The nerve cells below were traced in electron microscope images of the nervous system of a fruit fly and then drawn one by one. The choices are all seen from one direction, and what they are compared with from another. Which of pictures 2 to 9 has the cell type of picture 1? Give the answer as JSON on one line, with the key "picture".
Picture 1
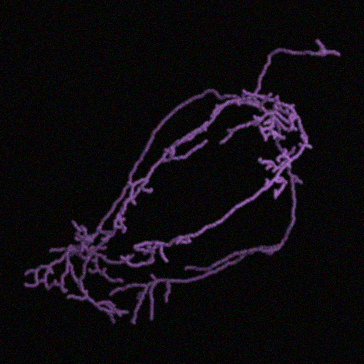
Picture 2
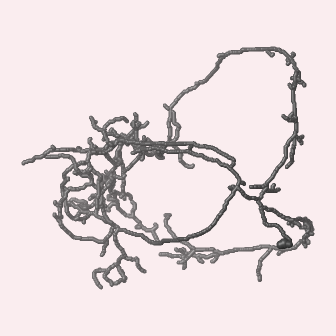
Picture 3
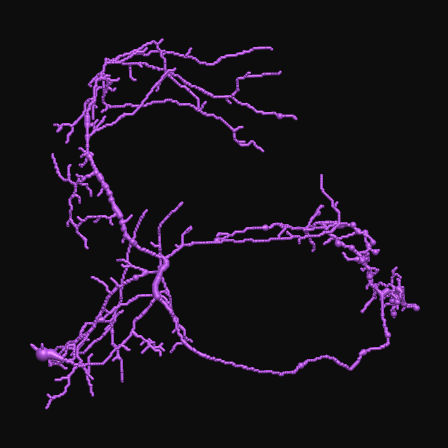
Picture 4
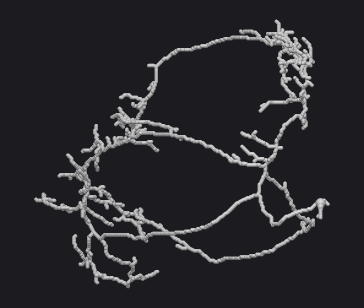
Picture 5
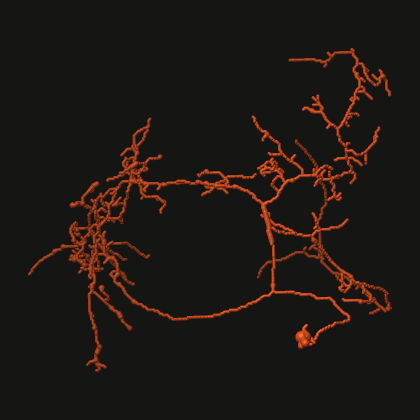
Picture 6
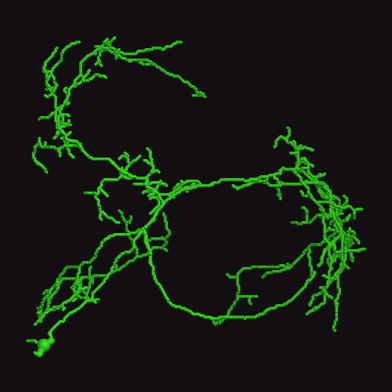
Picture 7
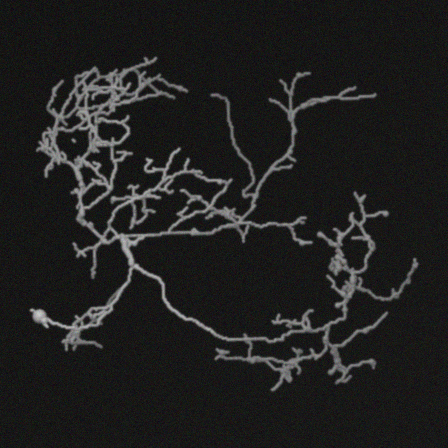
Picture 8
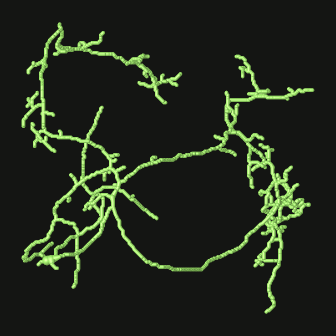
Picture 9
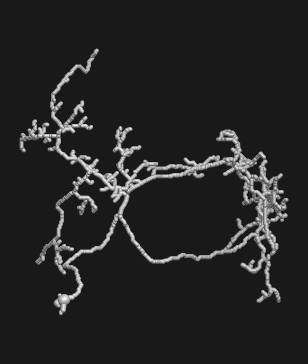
{"picture": 4}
